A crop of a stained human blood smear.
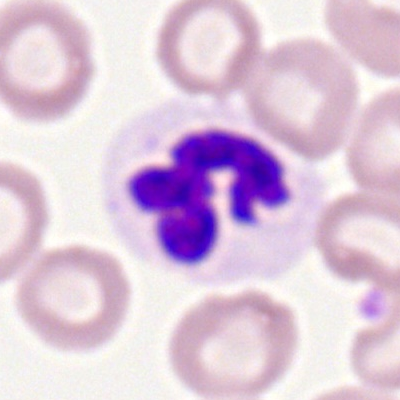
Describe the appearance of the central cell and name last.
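Several lobes divide the nucleus. Its chromatin is dark purple and clumped. Abundant cytoplasm stains pale pinkish-lilac and holds no large orange-red granules. The cell is a segmented neutrophil.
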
